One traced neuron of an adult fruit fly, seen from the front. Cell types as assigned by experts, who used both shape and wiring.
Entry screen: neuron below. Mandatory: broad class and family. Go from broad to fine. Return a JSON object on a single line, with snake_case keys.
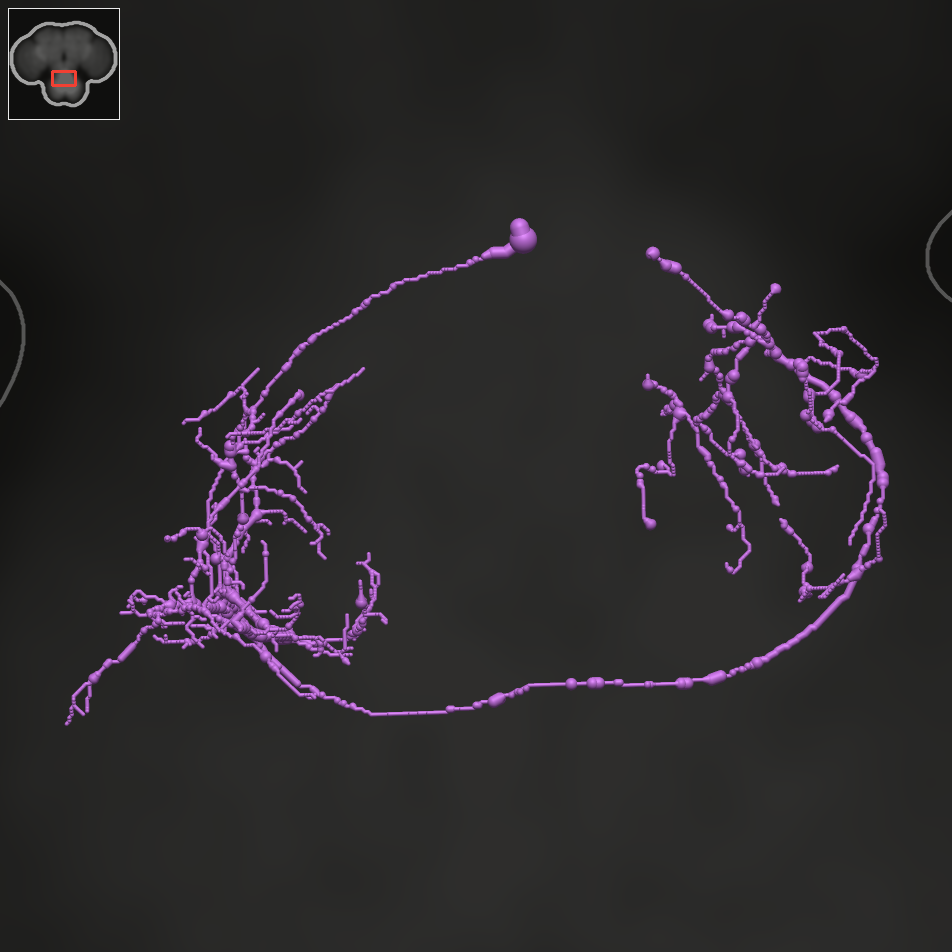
{"broad_class": "nerve-cord intrinsic neuron", "family": "hemilineage 19B"}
